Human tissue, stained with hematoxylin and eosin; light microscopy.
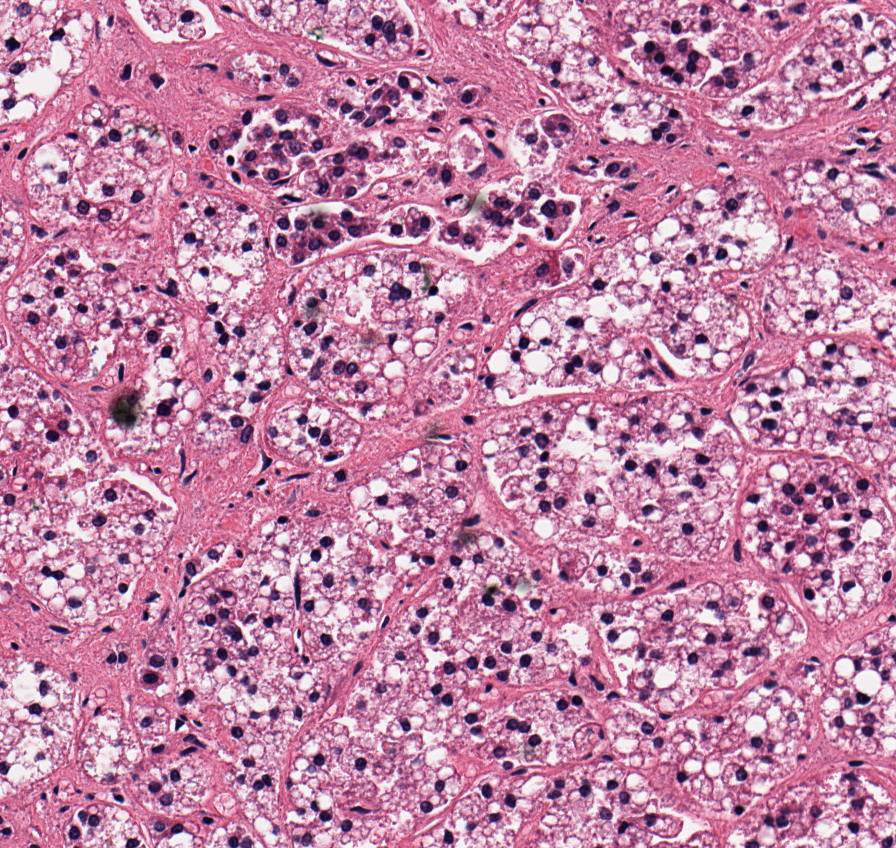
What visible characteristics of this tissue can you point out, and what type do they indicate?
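First, arrangement: throughout the field, cells form rounded nests divided by thin fibrous septa. Second, cytoplasm: in most cells it is pale and crowded with many small clear vacuoles. Third, nuclei: small, round, dark and central. Fourth, lumens: none within the nests. This is adrenal gland.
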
